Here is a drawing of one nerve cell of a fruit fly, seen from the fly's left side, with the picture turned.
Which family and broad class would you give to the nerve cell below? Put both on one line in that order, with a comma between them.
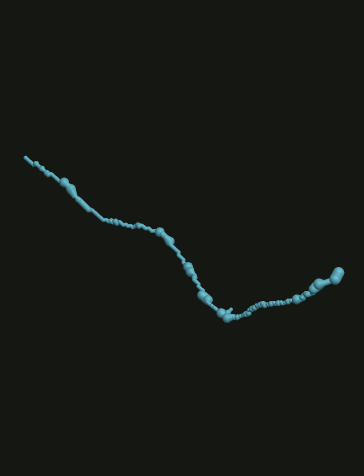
class visual, photoreceptor or other optic-lobe sensory neuron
